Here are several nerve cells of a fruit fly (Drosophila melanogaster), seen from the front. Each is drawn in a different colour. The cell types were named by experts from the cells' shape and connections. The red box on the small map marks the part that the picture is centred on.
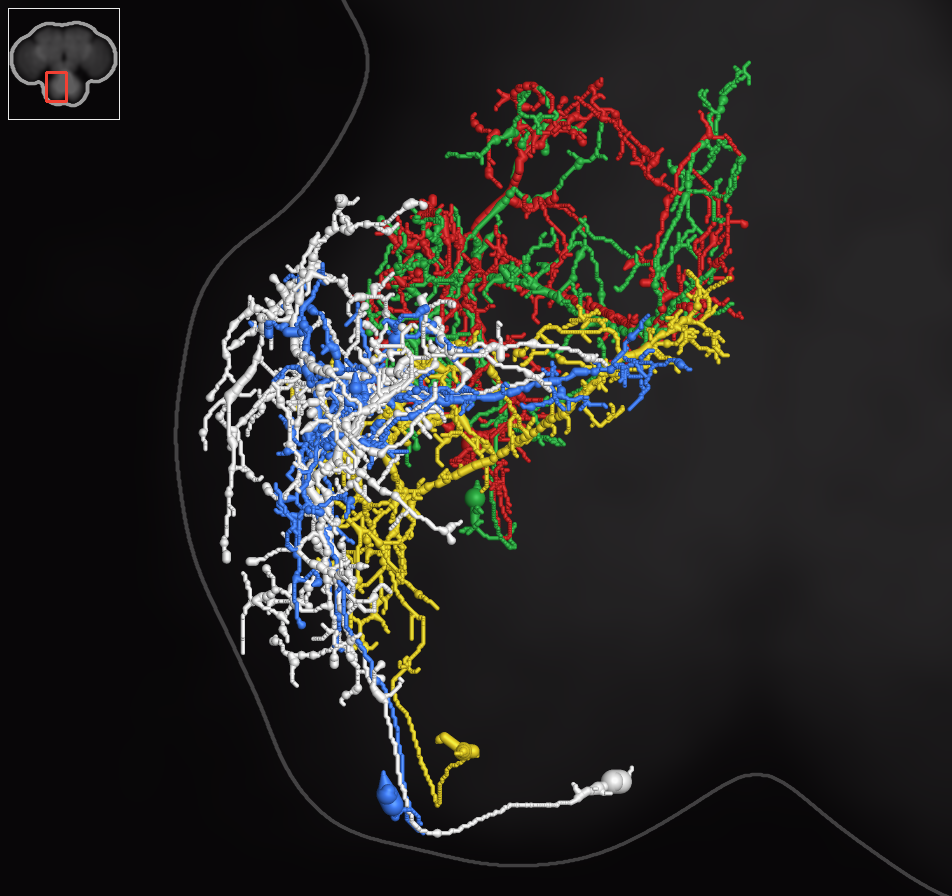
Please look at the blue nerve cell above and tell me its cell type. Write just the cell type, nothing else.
IN13A042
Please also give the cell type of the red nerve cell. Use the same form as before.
IN13A020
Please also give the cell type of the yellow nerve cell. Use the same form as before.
IN13A033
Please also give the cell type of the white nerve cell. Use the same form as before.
IN13A018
